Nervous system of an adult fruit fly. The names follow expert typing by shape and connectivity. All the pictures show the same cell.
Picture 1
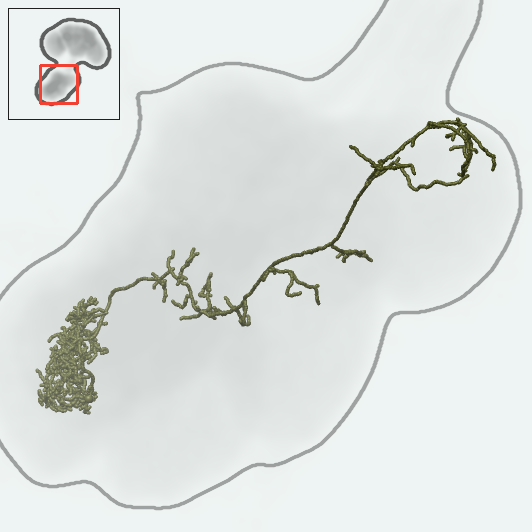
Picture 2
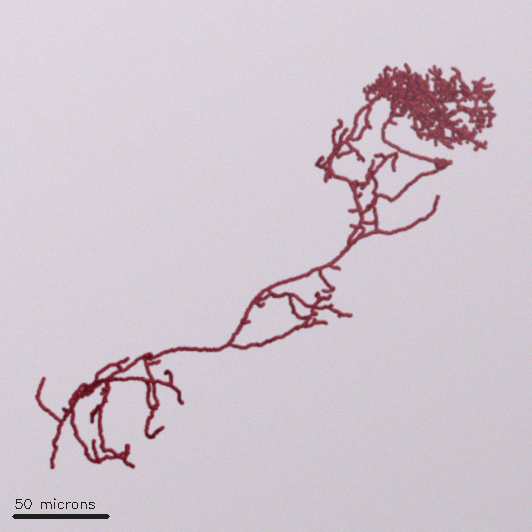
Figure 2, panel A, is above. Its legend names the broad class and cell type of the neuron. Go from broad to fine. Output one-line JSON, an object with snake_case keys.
{"broad_class": "nerve-cord intrinsic neuron", "cell_type": "INXXX096"}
